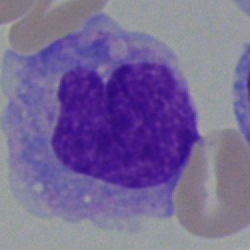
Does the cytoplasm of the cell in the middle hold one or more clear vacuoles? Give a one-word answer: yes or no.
Yes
